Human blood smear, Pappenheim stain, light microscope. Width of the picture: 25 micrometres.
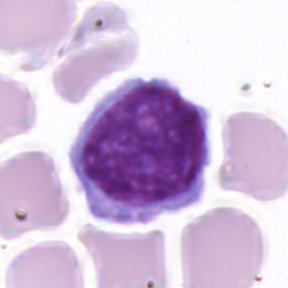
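Plasma cell, checked point by point. First, the cell measures about 13 micrometres across. Next, its nucleus is round in outline, about 11 micrometres across, fills about 70% of the cell's area and sits off-centre toward the top. Then, the cytoplasm is widest along the bottom of the cell and shows no visible granules. Last, the outline is slightly uneven rather than smooth.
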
